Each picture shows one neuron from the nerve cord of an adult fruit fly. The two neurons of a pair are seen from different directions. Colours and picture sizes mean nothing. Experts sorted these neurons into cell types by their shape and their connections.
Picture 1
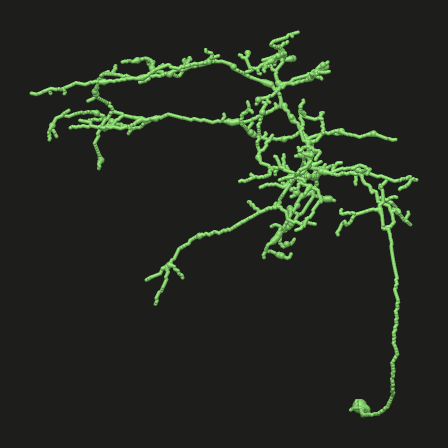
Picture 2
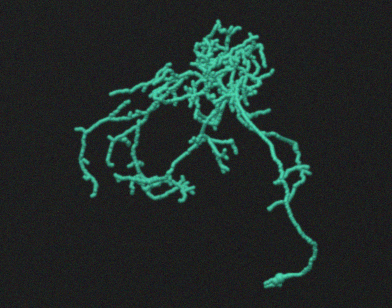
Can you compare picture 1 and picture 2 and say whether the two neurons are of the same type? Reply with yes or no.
yes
